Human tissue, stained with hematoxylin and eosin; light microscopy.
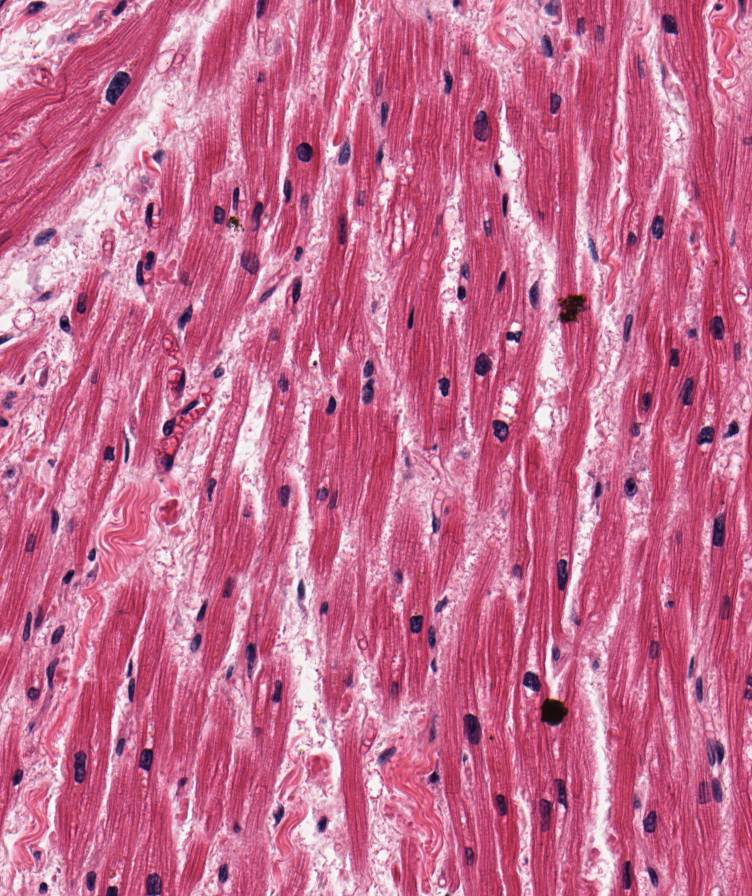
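Atrial appendage of the heart, with muscle fibres running mainly from top to bottom across most of the field. Notice how the fibres branch and join their neighbours. Over on the left, small vessels holding red blood cells sit between the fibres. You won't find any fat cells in this field.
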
